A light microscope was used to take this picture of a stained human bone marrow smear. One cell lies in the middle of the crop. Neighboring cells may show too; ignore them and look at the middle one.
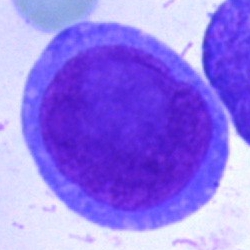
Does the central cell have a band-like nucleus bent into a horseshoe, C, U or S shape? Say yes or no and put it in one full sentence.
No, it is a compact round or oval mass that the nucleus forms.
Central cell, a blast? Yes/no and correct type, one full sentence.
Yes, the cell in the middle of this smear crop is a blast.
